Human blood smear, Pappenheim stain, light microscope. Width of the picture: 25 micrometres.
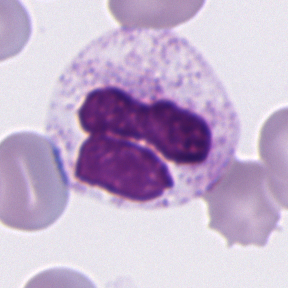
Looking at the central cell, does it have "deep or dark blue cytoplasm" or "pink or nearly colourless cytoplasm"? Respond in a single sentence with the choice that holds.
Neither blue nor grey is found in its cytoplasm, which is pink, salmon or almost colourless.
